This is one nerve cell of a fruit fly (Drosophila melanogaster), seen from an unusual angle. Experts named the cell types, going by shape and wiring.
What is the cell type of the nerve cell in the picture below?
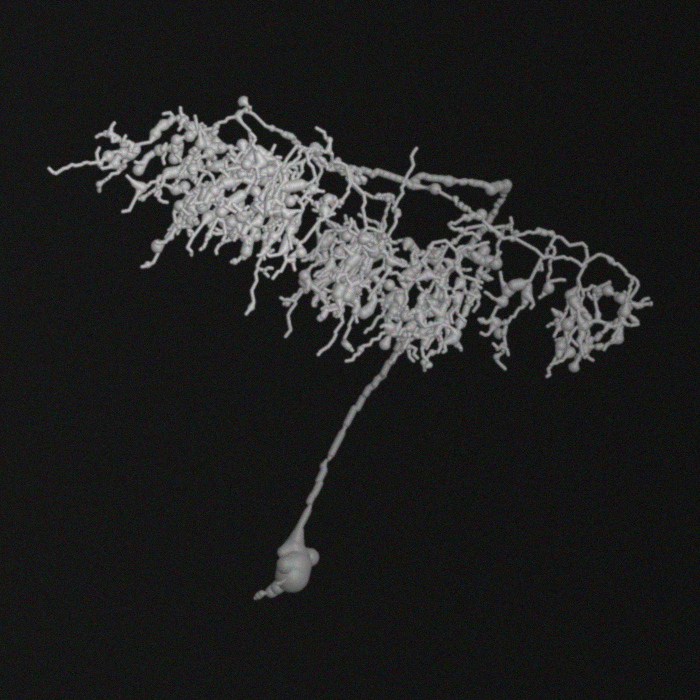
Pm3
